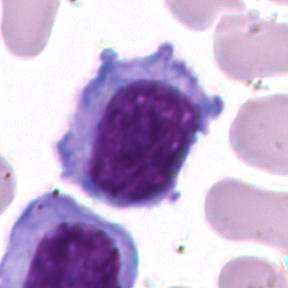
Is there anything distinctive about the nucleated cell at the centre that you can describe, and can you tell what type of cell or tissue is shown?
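Starting with the outline: it is irregular rather than smoothly round, and small rounded knobs bulge out along the top edge. Next, the nucleus lies toward the right, so the rim of cytoplasm is wider on the left. Last, the cytoplasm shows no distinct granules. It is a plasma cell.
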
